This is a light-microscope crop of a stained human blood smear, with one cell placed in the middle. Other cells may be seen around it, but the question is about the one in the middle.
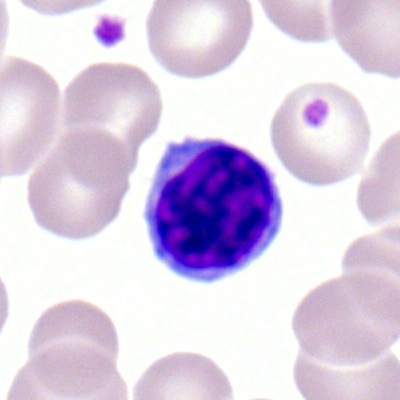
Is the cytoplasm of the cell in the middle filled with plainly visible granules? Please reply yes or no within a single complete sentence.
No, not a single granule can be seen in its cytoplasm.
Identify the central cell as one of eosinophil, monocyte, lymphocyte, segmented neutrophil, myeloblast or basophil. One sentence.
Whatever else lies nearby, the middle cell is a lymphocyte.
